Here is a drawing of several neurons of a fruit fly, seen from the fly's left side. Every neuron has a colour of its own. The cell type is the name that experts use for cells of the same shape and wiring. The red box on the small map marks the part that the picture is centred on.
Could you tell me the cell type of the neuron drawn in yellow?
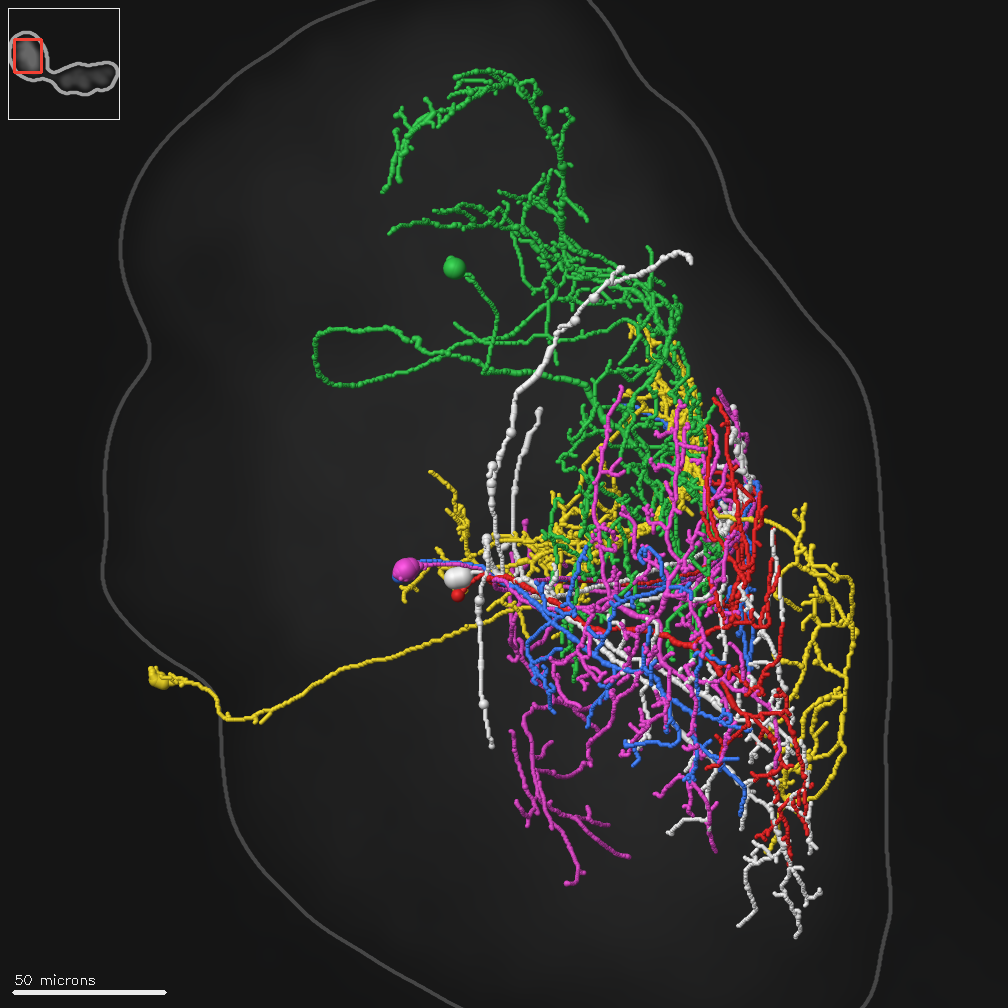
LPT110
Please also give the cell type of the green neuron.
LoVP63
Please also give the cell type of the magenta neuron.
MeVPMe5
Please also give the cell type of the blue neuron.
MeVP54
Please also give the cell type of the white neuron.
MeVPMe8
